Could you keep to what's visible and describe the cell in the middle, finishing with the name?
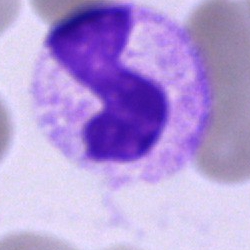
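The cell outline is roughly round. Its nucleus forms a single thick curved band bent into an S shape, and no nucleoli can be seen within it. Fine lilac granules are scattered through the cytoplasm. This is a band neutrophil.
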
